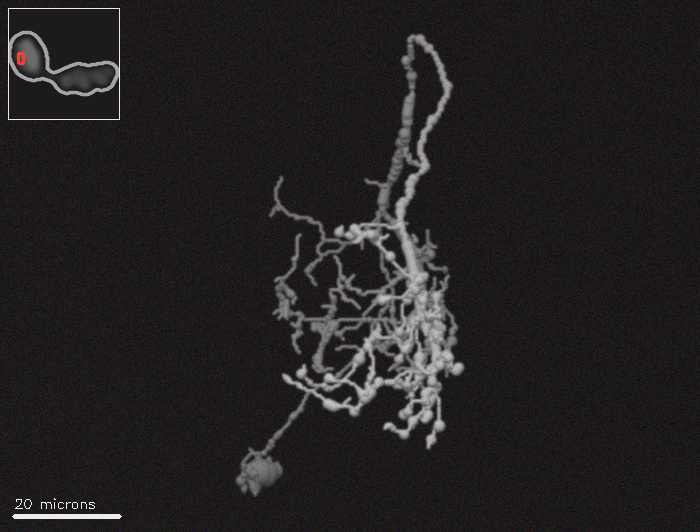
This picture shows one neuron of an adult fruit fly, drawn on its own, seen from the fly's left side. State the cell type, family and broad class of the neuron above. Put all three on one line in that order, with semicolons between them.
v2LN4; hemilineage ALv2; central-brain intrinsic neuron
